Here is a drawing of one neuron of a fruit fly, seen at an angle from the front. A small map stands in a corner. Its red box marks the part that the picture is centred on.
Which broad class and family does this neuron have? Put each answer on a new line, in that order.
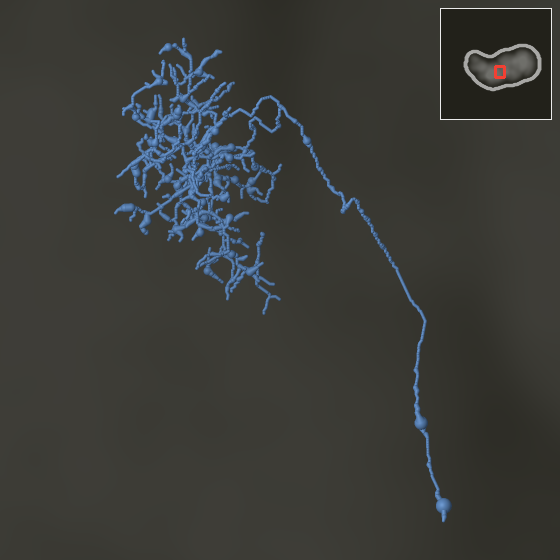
optic-lobe intrinsic neuron
Li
